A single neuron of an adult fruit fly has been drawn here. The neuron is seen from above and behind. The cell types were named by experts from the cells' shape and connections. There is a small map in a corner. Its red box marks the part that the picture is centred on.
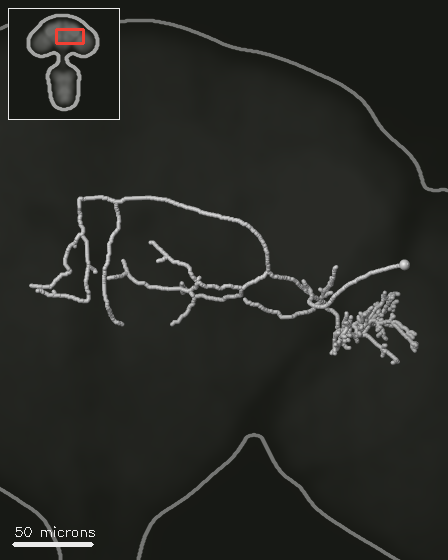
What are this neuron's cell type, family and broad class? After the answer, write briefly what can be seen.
The cell type is LC36. Its family is hemilineage VPNp&v1_posterior. This is a visual projection neuron. It is in the brain and does not reach the nerve cord. The cell body is on the right of the picture. By the scale bar it is about 250 microns wide in this view.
